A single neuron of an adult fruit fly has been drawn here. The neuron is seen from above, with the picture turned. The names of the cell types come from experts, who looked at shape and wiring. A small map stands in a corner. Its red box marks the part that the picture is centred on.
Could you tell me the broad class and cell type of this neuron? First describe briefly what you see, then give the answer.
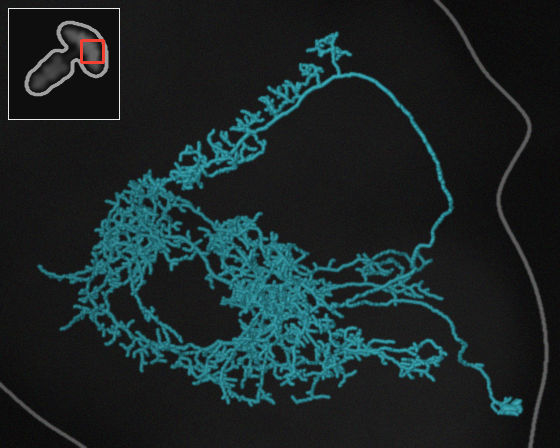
It lies in the brain. The picture shows more than a hundred branch ends. Its broad class is central-brain intrinsic neuron. It is of cell type CL029_a.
